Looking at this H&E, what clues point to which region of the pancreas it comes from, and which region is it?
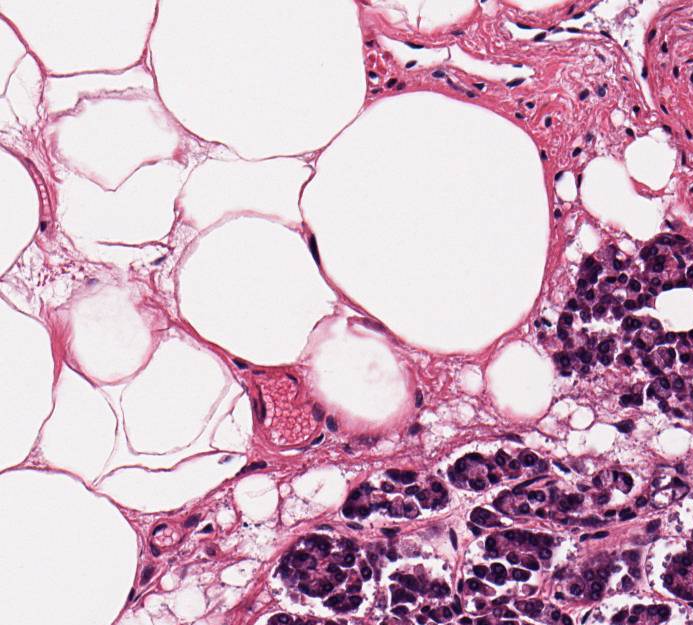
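The field is fat. Fat cells fill the upper and left parts, their empty vacuoles varying markedly in size, very large beside small.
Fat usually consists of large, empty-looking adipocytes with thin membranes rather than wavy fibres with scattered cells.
At the lower right, dark-staining cells are packed in rounded groups with crowded, dark purple nuclei. A small vessel full of red blood cells sits among the fat cells left of centre, in the lower half.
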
